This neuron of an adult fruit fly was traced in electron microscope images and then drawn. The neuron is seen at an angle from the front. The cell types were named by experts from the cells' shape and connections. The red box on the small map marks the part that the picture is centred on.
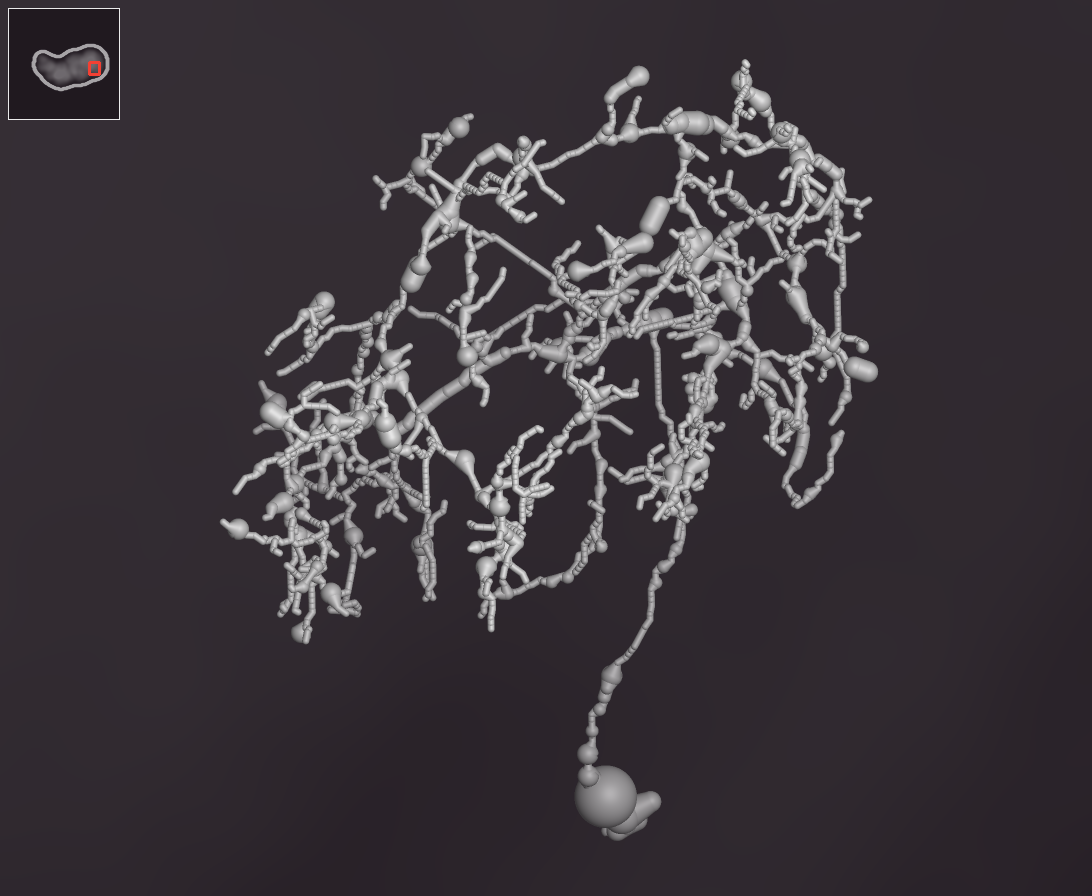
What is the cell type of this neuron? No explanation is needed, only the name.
CB2178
